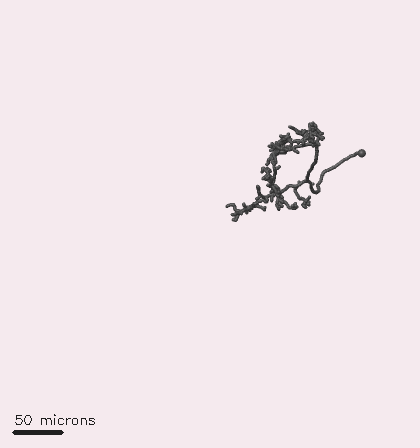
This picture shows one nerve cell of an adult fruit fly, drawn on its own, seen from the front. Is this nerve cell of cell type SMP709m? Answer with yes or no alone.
no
